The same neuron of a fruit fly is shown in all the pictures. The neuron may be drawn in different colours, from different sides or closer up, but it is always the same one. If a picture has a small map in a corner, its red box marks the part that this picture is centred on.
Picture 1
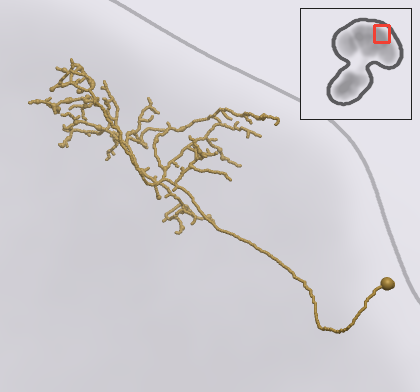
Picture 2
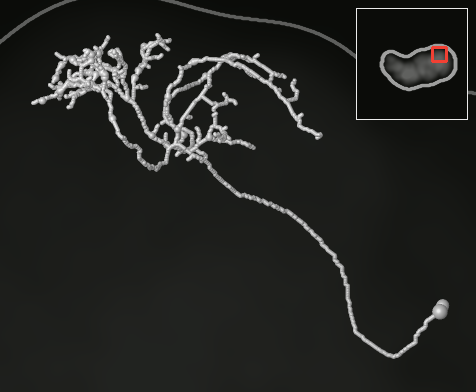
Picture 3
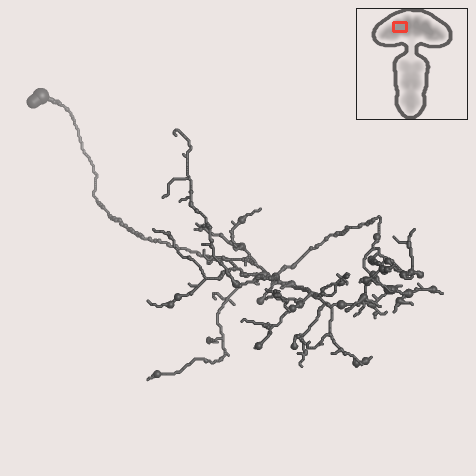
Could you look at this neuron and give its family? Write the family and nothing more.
hemilineage SLPal3_and_SLPal4_dorsal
